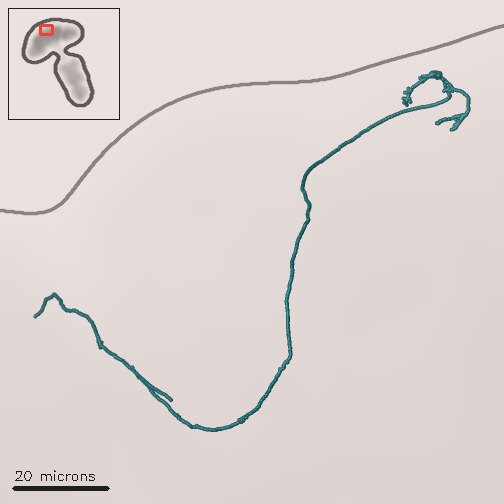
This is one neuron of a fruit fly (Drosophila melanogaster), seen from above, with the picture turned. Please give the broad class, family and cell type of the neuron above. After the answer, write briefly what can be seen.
This is a sensory neuron entering the brain. The name of its family is class olfactory. The cell type is ORN_VA7m. It is in the brain and does not reach the nerve cord. The drawing shows no cell body. From left to right in the picture it spans about 95 microns.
